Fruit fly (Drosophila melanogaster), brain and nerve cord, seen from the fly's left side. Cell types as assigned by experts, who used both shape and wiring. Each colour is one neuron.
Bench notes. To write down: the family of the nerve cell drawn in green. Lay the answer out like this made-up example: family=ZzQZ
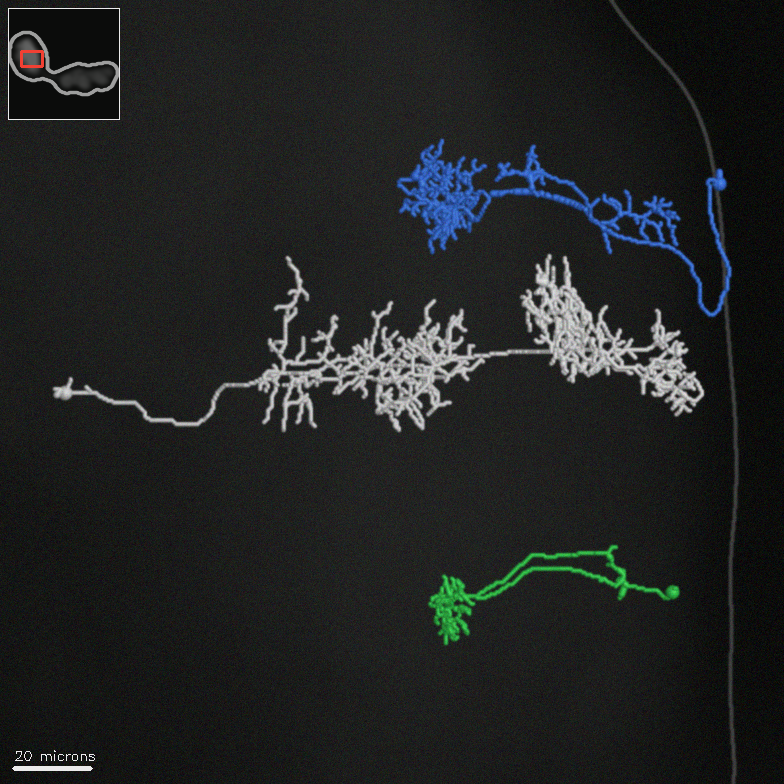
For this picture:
family=T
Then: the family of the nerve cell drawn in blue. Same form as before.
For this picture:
family=Y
